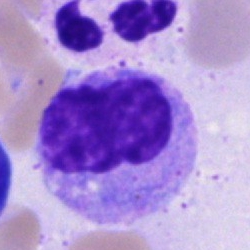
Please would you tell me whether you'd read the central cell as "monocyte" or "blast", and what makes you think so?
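Monocyte, not a blast. Nucleus in upper part of cell, notched along its lower edge, giving a lobed shape. Wider rim of cytoplasm below it. Fine purplish granules scattered through cytoplasm. Small clear spot just below nucleus.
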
